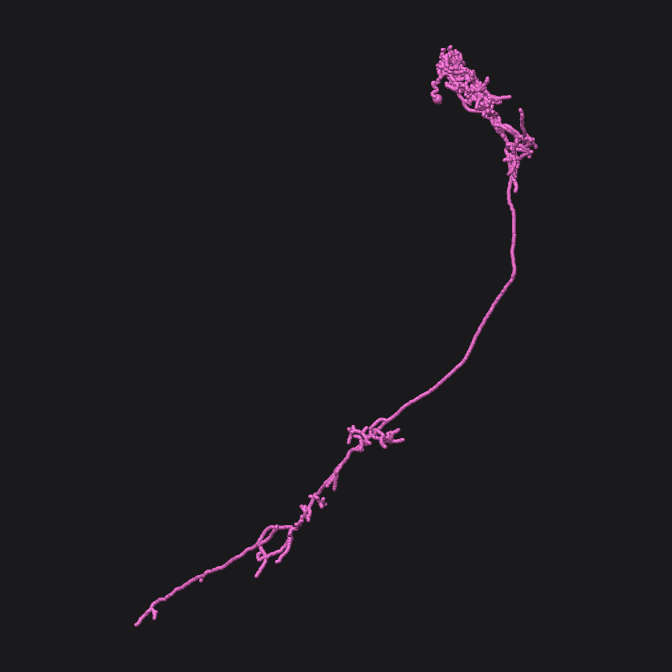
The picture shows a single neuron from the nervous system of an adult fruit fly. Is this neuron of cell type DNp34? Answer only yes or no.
no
